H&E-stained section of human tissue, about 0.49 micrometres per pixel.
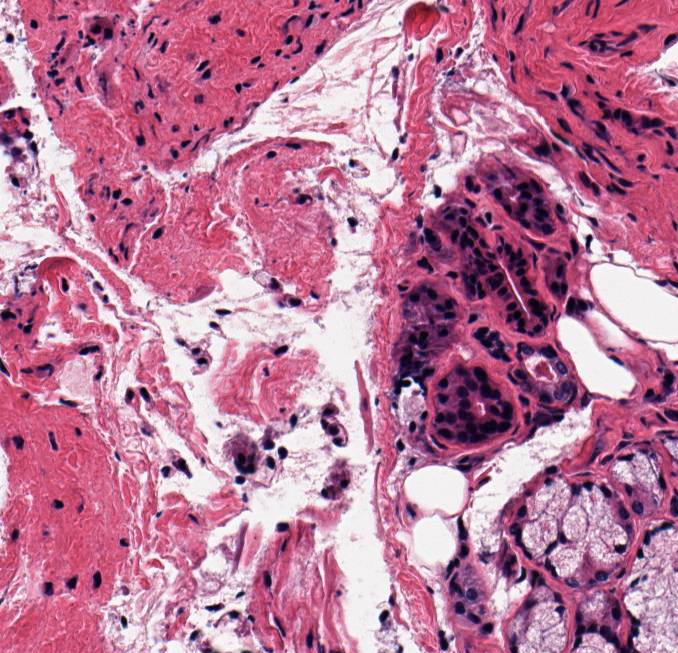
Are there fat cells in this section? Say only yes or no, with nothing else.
Yes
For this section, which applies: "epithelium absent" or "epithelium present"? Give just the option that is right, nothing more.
Epithelium present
